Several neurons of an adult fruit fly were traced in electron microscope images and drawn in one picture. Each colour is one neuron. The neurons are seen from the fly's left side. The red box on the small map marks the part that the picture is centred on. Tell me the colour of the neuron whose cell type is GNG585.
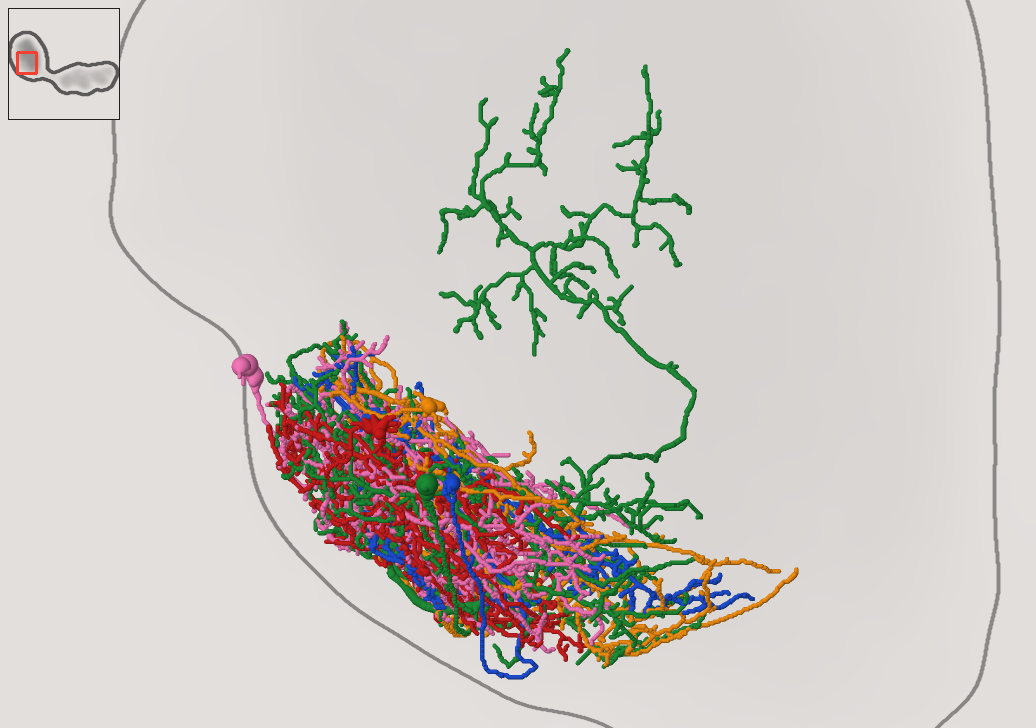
orange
